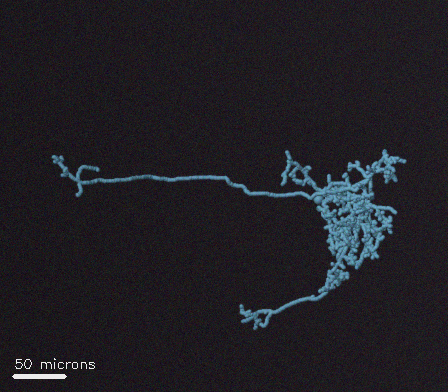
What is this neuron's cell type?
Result: CB1932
